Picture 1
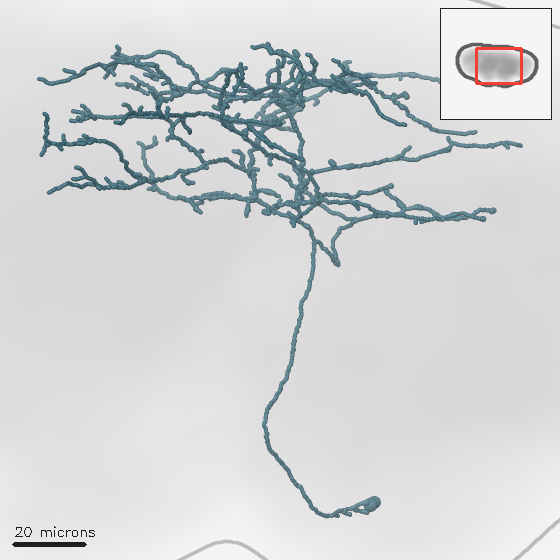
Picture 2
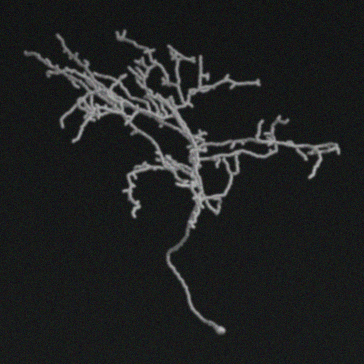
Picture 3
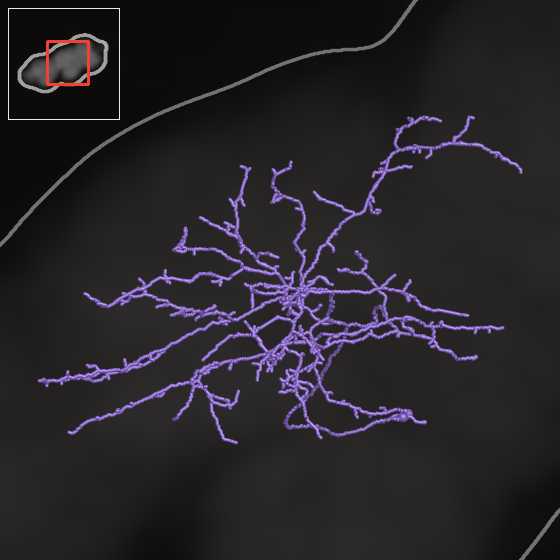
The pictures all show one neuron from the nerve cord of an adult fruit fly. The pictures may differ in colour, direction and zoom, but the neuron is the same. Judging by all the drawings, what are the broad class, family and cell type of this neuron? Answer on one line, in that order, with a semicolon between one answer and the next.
nerve-cord intrinsic neuron; hemilineage 00A; IN00A040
